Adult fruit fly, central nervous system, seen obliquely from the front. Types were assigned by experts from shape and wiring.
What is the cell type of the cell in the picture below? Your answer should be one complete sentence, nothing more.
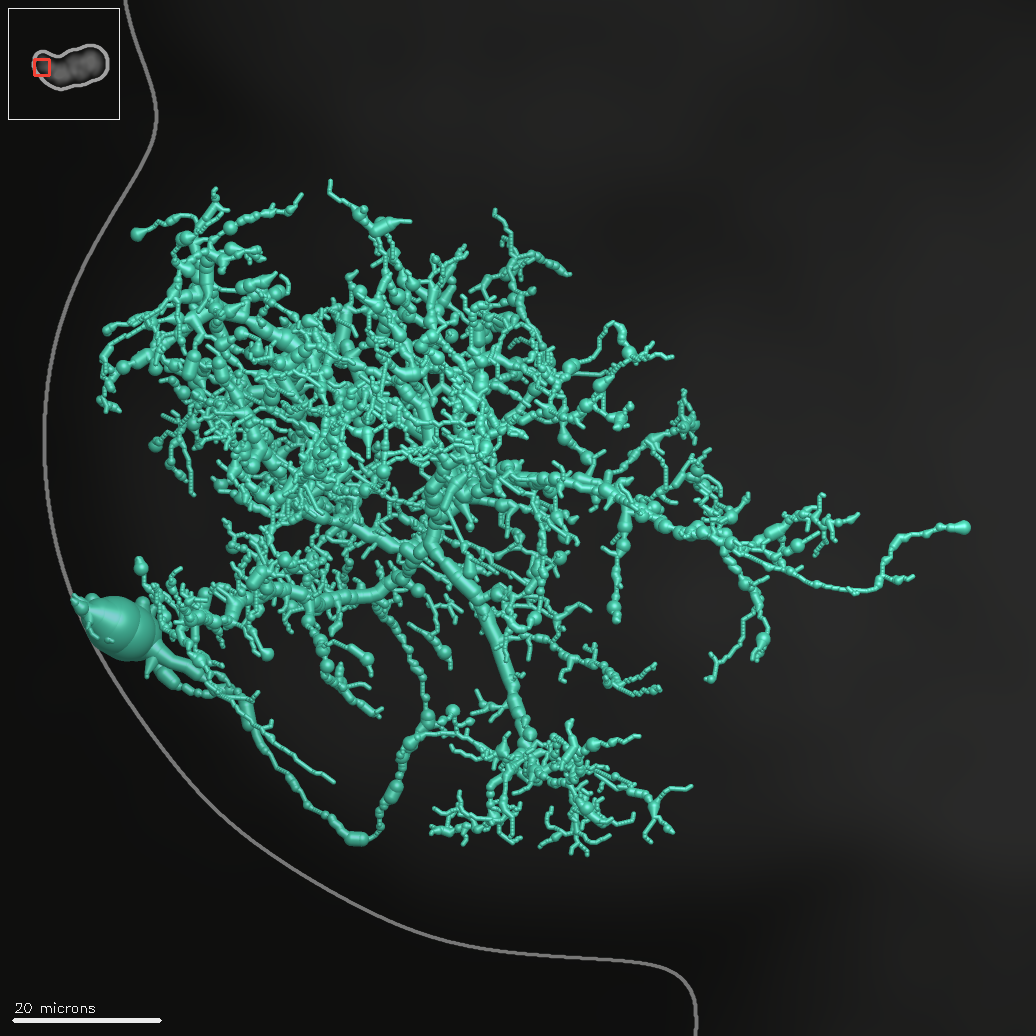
The cell type that this neuron has is IN13A009.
